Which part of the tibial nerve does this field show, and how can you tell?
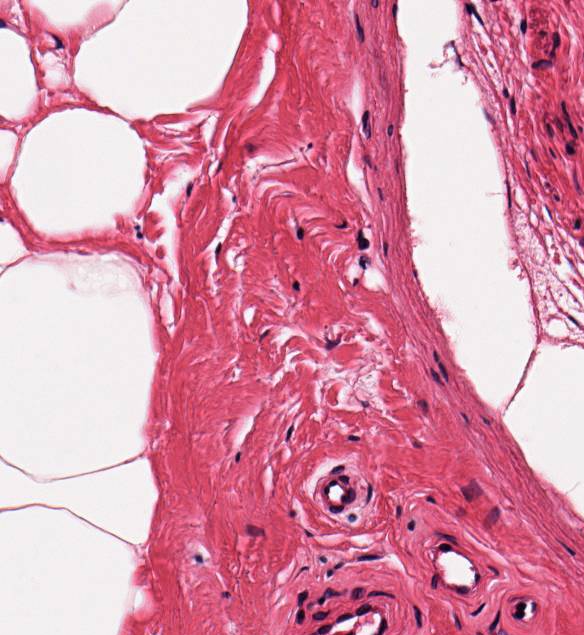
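The band is epineurium. In order: collagen bundles wavy and strongly eosinophilic; nuclei sparse, dark, mostly elongated; small thick-walled vessels with narrow round lumens in the lower part of the band.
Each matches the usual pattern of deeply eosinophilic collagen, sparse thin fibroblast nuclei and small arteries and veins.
Thin-walled adipocytes with empty clear spaces sit at upper left.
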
